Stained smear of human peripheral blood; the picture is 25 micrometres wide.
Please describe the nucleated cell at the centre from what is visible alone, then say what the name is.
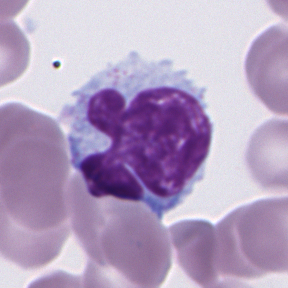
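Let me start at the border: it's irregular, with small ruffled projections along the upper edge. In the nucleus I can't make out any nucleoli. The cytoplasm is pale grey-blue, and fine pink-purple granules are scattered through it. So this is a monocyte.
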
